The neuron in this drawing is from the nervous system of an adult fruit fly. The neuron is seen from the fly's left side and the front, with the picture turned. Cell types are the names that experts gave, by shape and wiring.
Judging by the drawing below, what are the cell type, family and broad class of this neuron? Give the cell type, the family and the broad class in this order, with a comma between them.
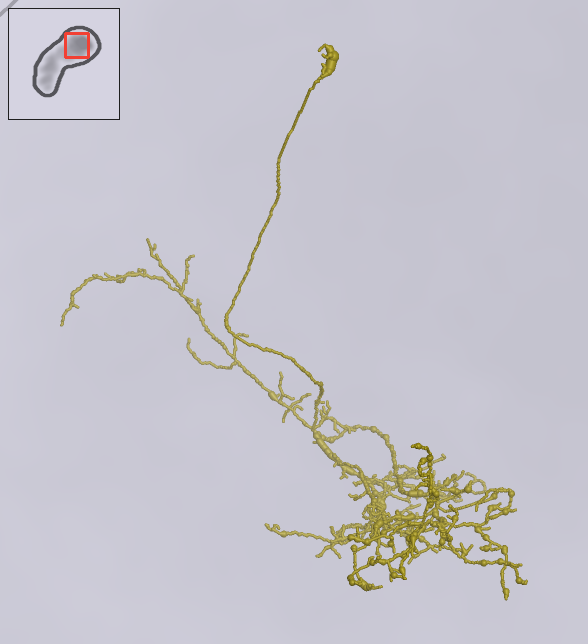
CL116, hemilineage PSa1, central-brain intrinsic neuron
